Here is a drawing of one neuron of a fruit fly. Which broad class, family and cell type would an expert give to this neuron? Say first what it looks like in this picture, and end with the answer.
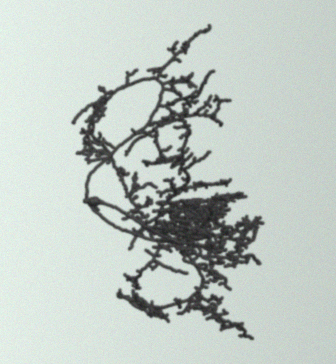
Its cell body lies on the left of the picture. Dozens of branch ends can be seen. It is a nerve-cord intrinsic neuron. The family is hemilineage 19B. It is of cell type IN19B015.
